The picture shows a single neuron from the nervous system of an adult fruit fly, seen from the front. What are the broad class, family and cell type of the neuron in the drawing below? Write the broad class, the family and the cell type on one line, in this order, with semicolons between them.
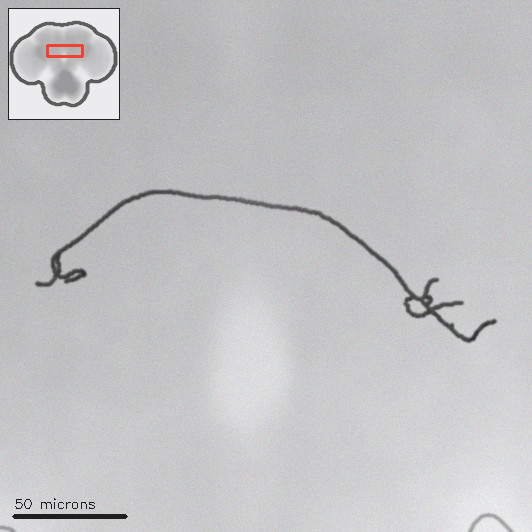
sensory neuron entering the brain; class olfactory; ORN_VA1d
